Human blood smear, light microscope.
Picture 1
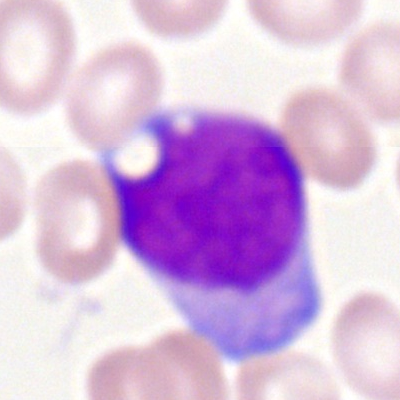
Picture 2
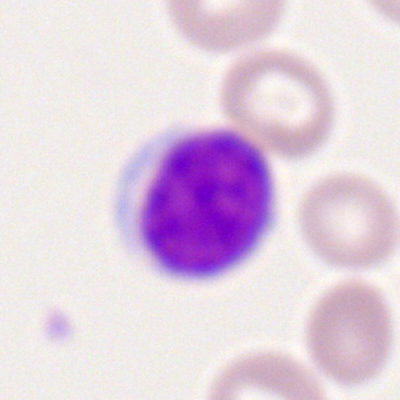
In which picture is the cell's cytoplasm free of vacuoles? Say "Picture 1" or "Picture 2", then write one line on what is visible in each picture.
Picture 2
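What picture 1 shows: Two clear round vacuoles sit at the upper left edge of the cell.
What picture 2 shows: No vacuoles are visible in the cytoplasm.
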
